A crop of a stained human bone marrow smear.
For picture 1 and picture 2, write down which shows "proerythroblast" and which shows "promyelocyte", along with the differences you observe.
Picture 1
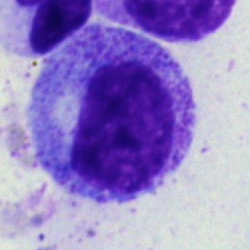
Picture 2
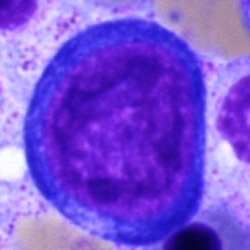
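The first picture shows a promyelocyte, the second a proerythroblast. Both cells have smooth outlines: the promyelocyte is round, while the proerythroblast is round to slightly oval. In the promyelocyte the nucleus sits off-centre, toward the right side of the cell.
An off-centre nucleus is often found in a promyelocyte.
Its chromatin is dark purple and moderately clumped, whereas that of the proerythroblast is finely granular rather than coarsely clumped. In the proerythroblast the cytoplasm forms only a narrow rim around the nucleus, stains a deep, intense blue and shows no granules. In the promyelocyte, a pale area poor in granules lies in the cytoplasm to the left of the nucleus.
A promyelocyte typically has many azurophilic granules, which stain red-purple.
Neither cell shows vacuoles in its cytoplasm. Just above the promyelocyte, at the top edge of its picture, lie two darkly stained cells.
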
